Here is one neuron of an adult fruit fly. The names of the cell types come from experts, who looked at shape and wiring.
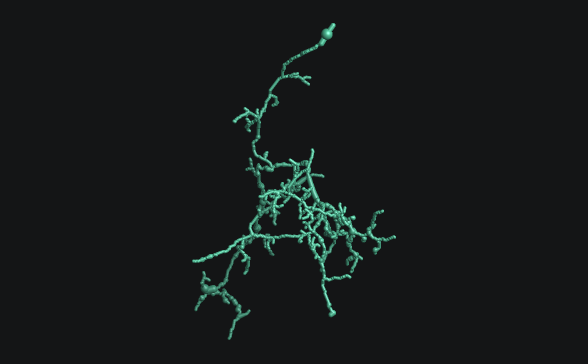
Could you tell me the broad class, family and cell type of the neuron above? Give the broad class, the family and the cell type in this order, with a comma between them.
nerve-cord intrinsic neuron, hemilineage 19A, IN19A059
